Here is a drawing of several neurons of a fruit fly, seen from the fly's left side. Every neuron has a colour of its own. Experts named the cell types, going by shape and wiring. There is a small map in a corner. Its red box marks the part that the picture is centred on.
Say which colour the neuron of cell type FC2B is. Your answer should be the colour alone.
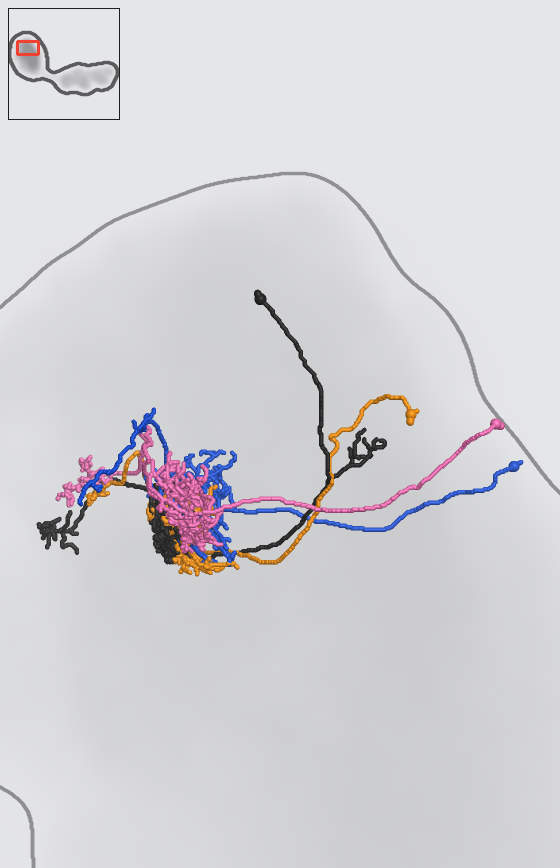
blue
